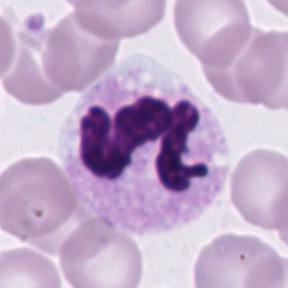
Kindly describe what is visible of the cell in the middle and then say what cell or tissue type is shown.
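Starting with the nucleus, the chromatin is dense, dark purple and clumped, and no nucleoli can be seen. Moving to the cytoplasm, fine, faint violet granules are scattered evenly through it, and it shows no clear vacuoles. The cell is a segmented neutrophil.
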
